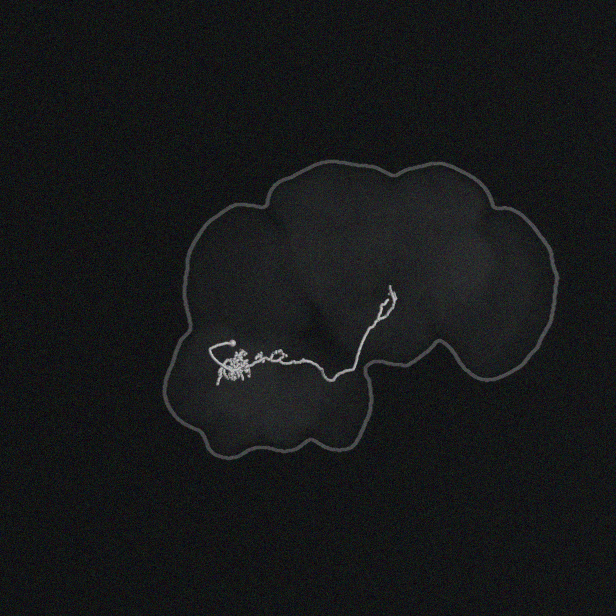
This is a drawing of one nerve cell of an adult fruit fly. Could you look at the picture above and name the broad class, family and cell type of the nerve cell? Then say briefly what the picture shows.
Its broad class is ascending neuron. The family is hemilineage 19B. The cell type is AN19B059. The cell body can be seen in the middle of the picture. In this view it is wider than it is tall.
